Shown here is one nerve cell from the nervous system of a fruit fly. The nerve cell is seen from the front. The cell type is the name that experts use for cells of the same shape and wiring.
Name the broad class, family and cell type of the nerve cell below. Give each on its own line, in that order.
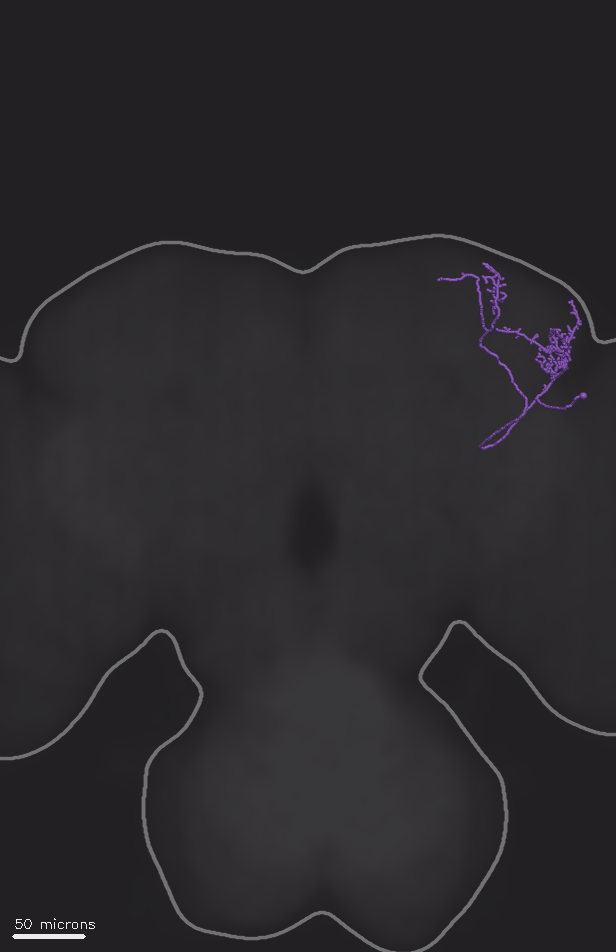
central-brain intrinsic neuron
hemilineage VLPl2_posterior
LHAV2c1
